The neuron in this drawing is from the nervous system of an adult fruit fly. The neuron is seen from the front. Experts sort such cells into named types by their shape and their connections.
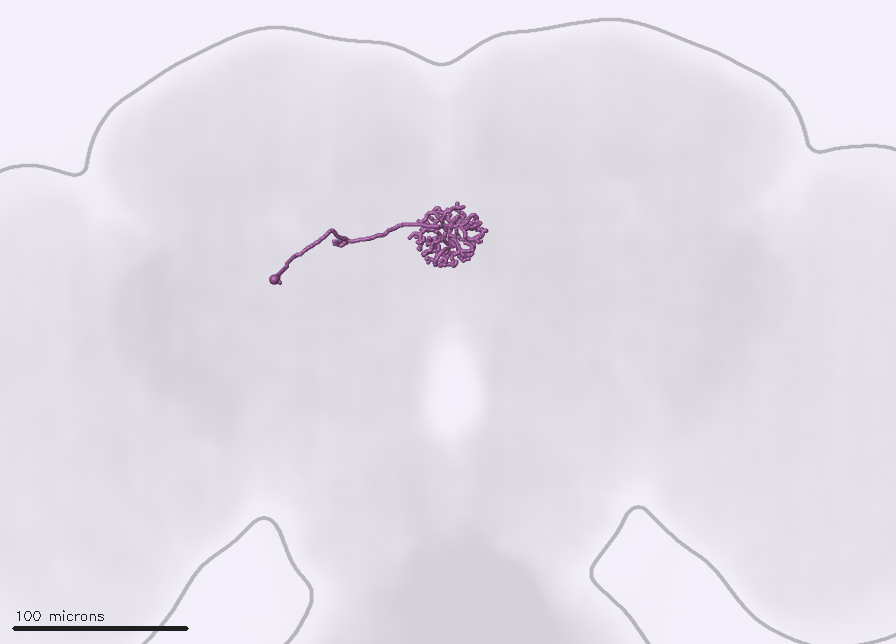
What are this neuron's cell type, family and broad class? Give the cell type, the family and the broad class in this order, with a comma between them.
ER3d_e, hemilineage EBa1, central-brain intrinsic neuron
